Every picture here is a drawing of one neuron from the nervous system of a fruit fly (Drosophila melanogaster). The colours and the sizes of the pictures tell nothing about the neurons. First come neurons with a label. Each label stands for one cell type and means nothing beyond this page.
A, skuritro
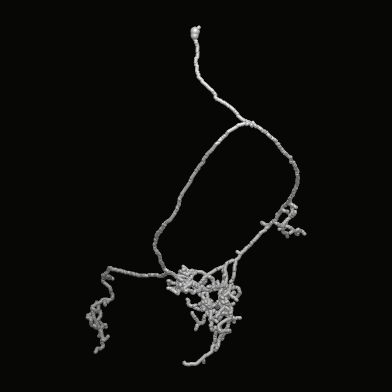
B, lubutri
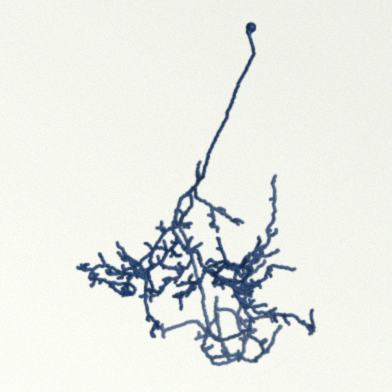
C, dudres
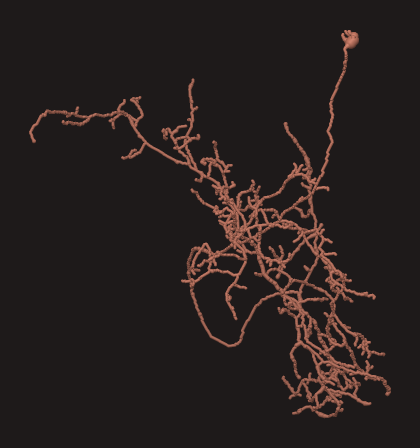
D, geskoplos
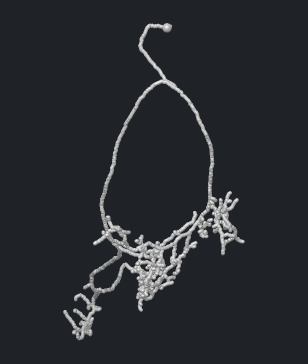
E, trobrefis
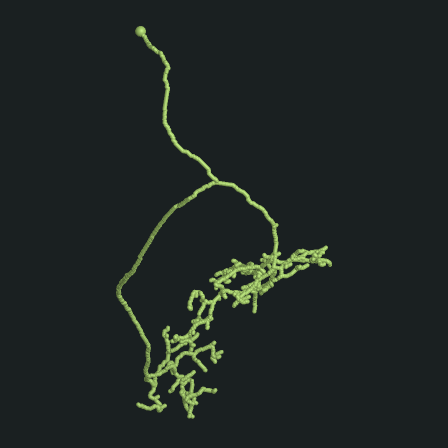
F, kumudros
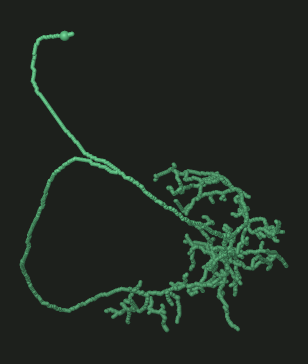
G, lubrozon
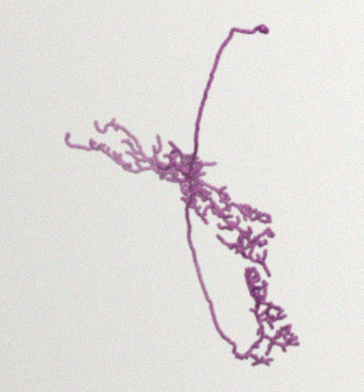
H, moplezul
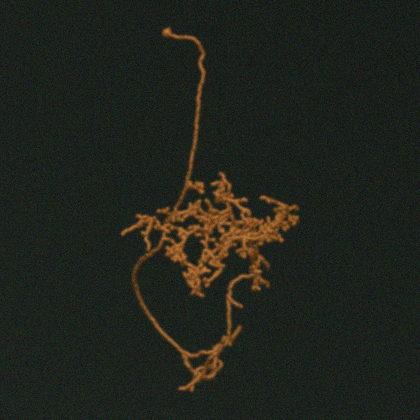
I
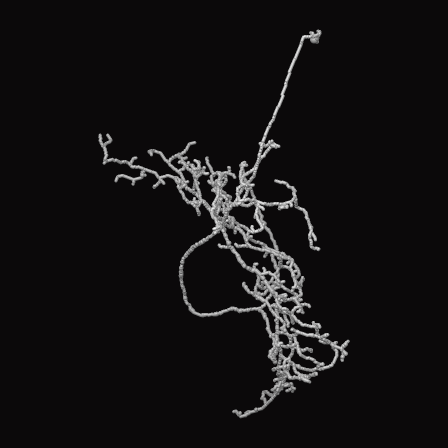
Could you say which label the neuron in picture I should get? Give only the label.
dudres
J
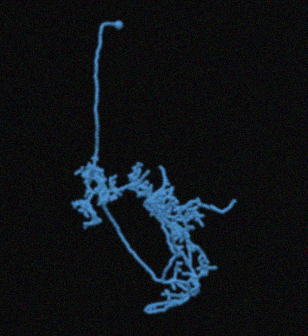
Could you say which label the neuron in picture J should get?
lubutri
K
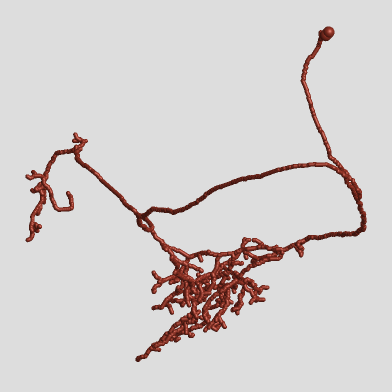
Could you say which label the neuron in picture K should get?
skuritro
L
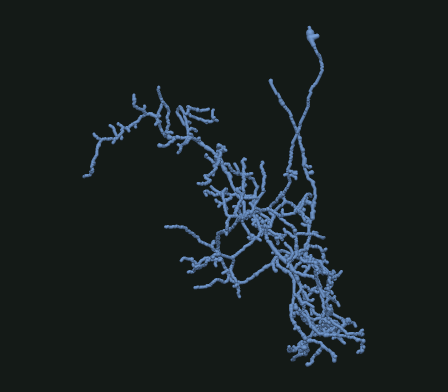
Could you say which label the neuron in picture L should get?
dudres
